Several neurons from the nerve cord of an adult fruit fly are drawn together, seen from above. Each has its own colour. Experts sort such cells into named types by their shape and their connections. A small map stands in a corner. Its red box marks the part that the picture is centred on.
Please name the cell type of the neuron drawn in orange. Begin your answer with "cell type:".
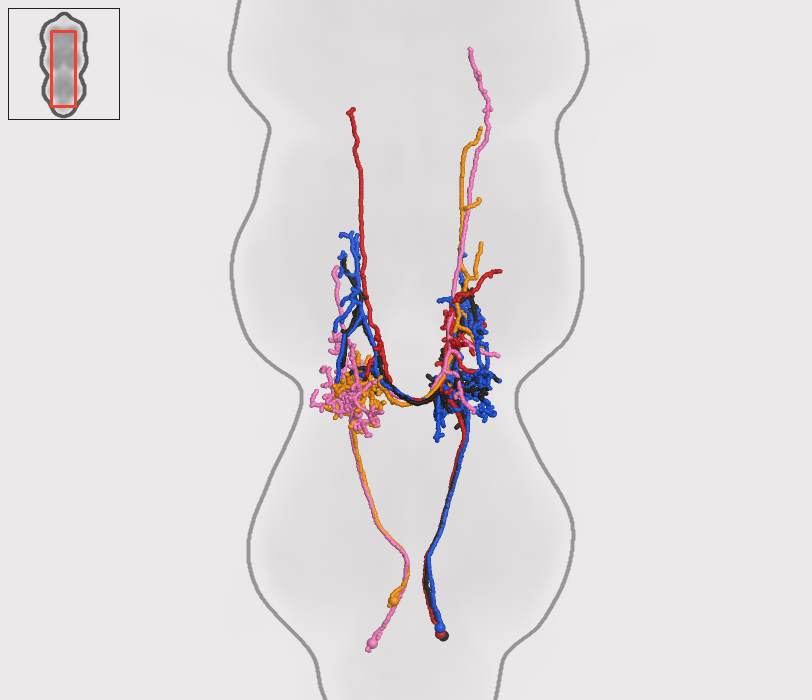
cell type: IN06A094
